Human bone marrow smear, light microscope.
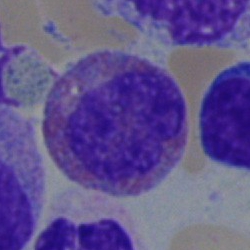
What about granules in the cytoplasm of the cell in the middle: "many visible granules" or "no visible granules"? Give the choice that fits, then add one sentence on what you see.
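Many visible granules. Pinkish-red granules are scattered through the cytoplasm.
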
